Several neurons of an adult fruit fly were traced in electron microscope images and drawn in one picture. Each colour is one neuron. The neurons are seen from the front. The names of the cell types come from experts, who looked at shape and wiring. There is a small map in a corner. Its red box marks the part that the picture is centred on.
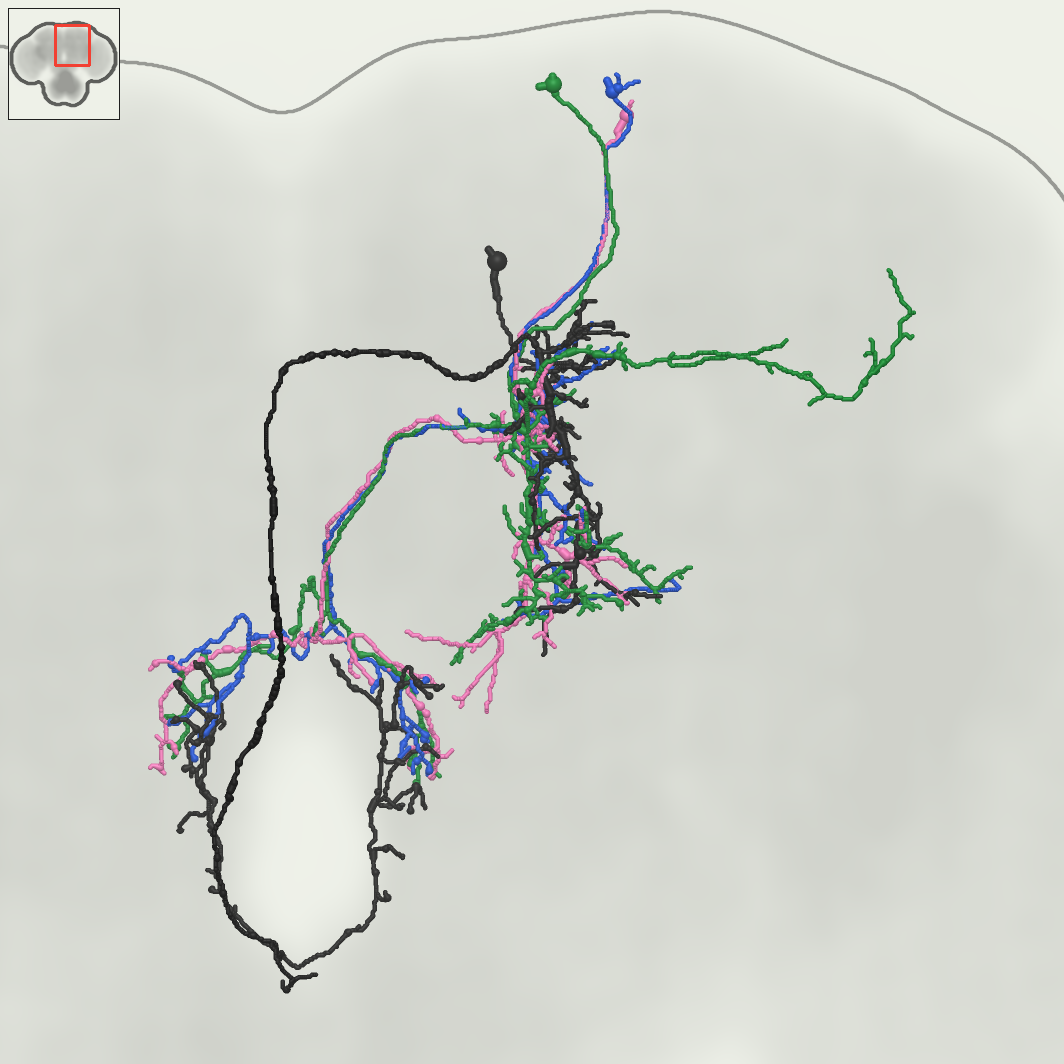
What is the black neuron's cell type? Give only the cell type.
CL155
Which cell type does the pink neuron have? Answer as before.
PS109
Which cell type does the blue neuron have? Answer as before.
CL171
